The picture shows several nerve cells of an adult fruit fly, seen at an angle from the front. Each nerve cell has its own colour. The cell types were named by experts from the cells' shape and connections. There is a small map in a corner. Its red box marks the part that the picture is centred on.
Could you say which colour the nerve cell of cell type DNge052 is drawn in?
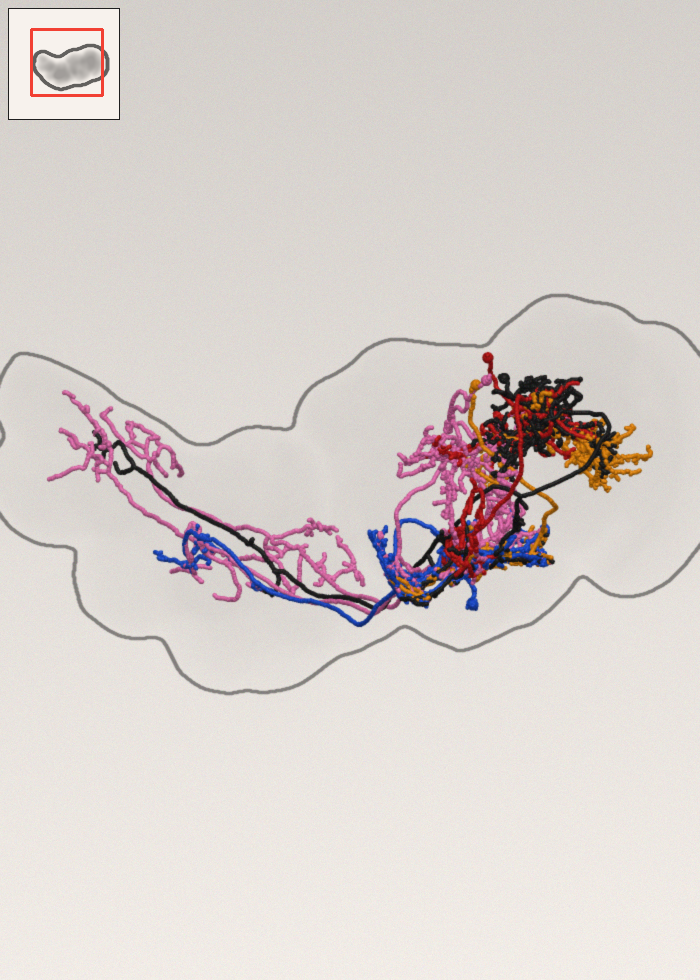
blue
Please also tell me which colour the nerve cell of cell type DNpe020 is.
pink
